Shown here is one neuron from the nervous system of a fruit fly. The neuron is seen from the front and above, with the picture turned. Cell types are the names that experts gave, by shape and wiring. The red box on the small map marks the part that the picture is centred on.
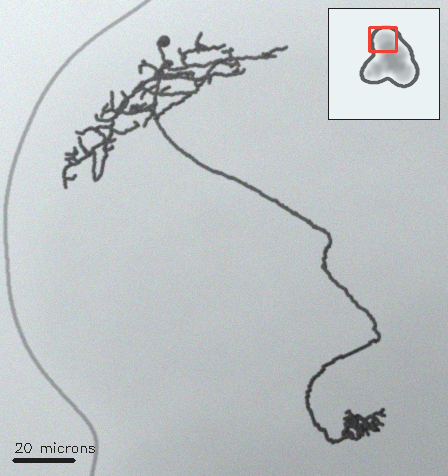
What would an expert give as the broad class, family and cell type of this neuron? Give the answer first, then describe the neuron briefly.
Its broad class is visual projection neuron. Its family is MeTu. Its cell type is MeTu2b. By the scale bar it is about 140 microns tall in this view. Dozens of branch ends can be seen.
